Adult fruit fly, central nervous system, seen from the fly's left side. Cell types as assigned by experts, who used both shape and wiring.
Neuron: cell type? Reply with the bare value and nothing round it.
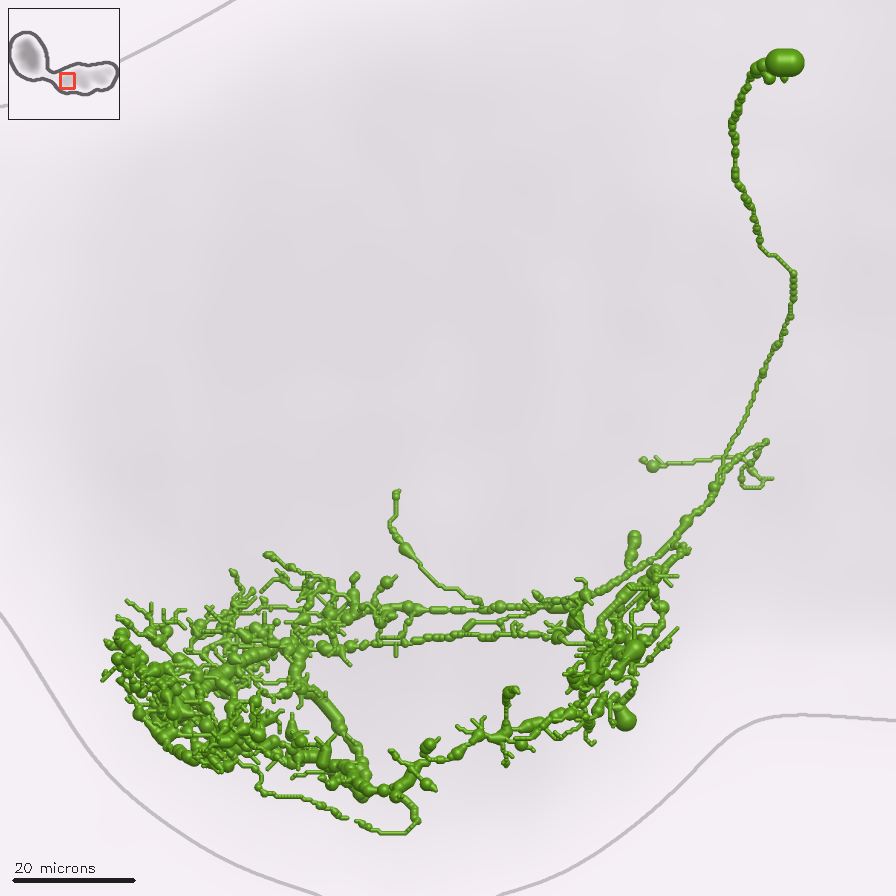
IN23B027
